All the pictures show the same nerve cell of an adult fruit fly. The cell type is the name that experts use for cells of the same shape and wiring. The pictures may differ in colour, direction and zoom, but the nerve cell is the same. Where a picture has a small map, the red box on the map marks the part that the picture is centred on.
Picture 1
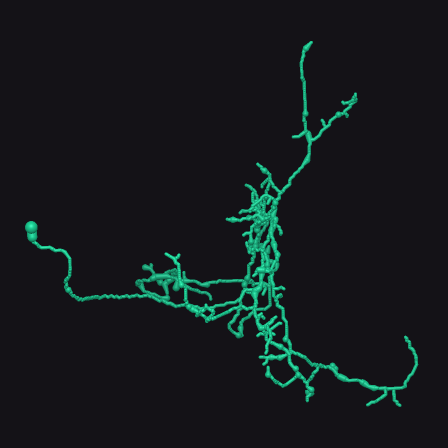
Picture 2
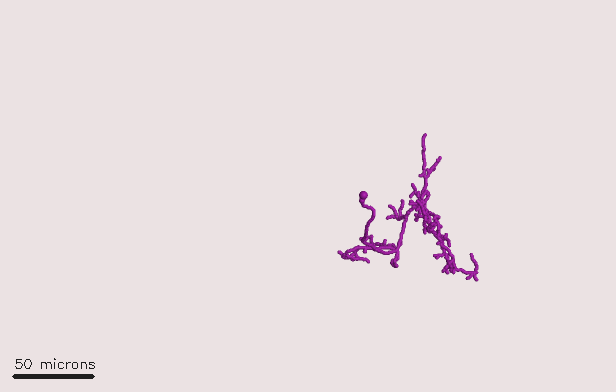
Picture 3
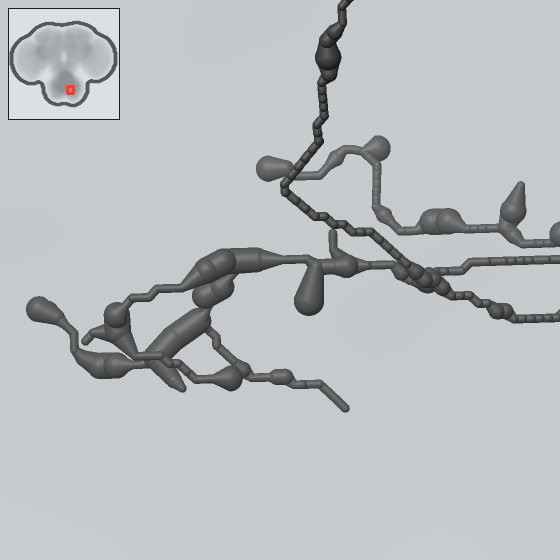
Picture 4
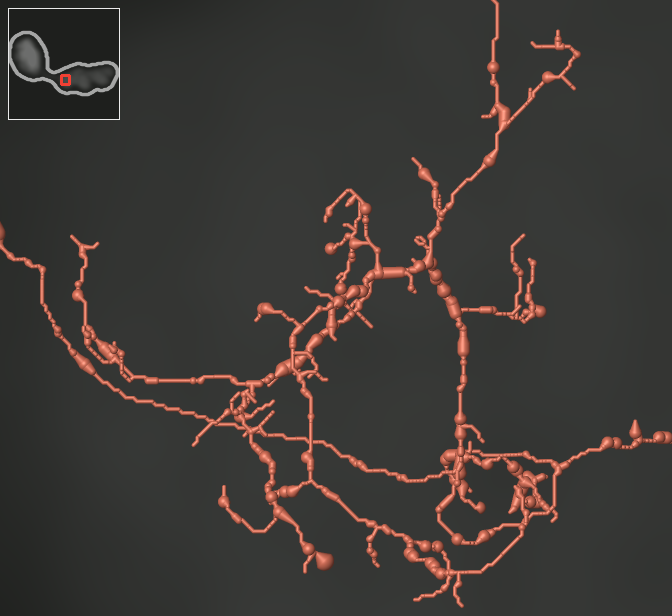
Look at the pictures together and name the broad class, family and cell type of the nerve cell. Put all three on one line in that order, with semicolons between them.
nerve-cord intrinsic neuron; hemilineage 09A; IN09A061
